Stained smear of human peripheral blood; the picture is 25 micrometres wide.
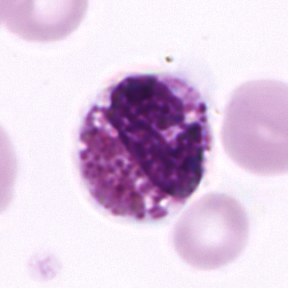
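Eosinophil, round and smooth in outline with no surface projections. The nucleus is irregular and curved and sits in the upper-right part, while the reddish-purple granules crowd most densely into the lower left.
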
